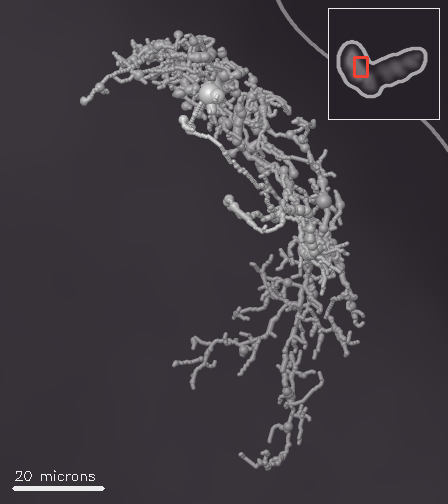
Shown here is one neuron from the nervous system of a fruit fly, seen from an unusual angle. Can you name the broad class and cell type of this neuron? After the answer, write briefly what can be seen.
This is a central-brain intrinsic neuron. Its cell type is SLP387. The cell body is at the top of the picture. From top to bottom in the picture it spans about 100 microns. The picture shows dozens of branch ends.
